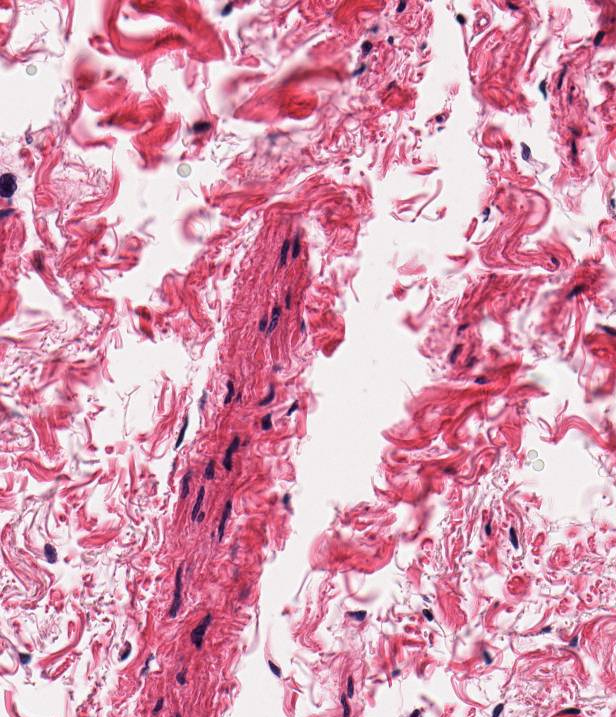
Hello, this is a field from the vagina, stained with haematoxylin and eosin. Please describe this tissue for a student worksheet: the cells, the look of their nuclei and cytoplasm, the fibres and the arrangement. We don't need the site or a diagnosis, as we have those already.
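Look first at the wavy, eosinophilic collagen bundles, parted by many clear spaces; there is no epithelium anywhere. Within the central band, nuclei are dark, elongated and spindle-shaped, running parallel to its long axis. Around the band, stromal nuclei are sparse and scattered. Notice, too, that no fat cells or glands appear.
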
